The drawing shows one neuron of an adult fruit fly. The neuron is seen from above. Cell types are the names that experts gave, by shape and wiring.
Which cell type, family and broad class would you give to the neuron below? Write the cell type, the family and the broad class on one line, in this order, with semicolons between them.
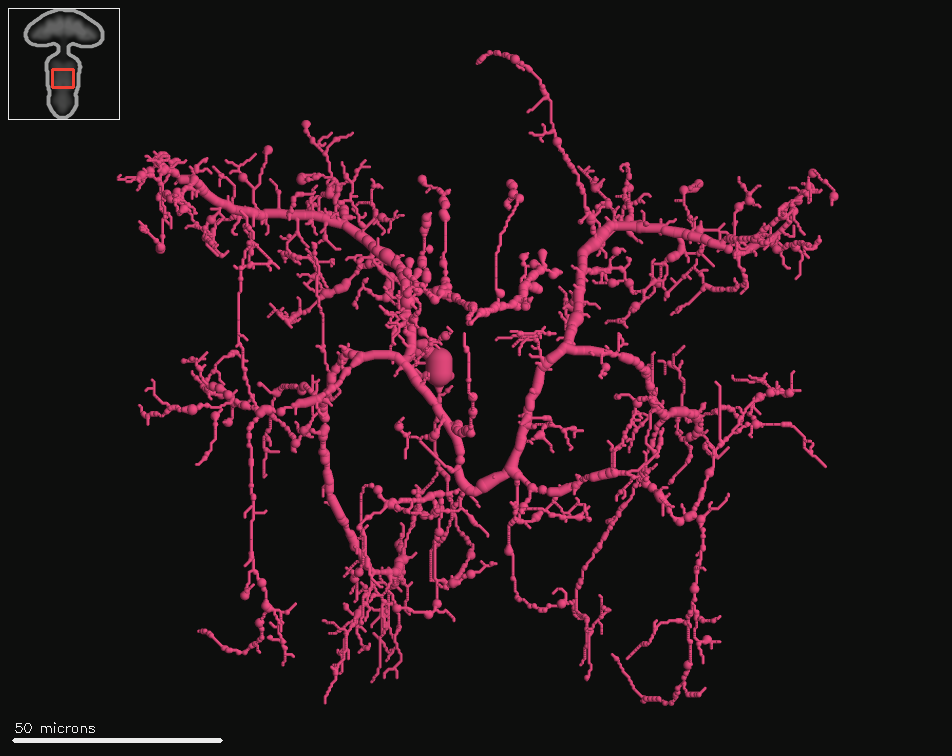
IN06B024; hemilineage 06B; nerve-cord intrinsic neuron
